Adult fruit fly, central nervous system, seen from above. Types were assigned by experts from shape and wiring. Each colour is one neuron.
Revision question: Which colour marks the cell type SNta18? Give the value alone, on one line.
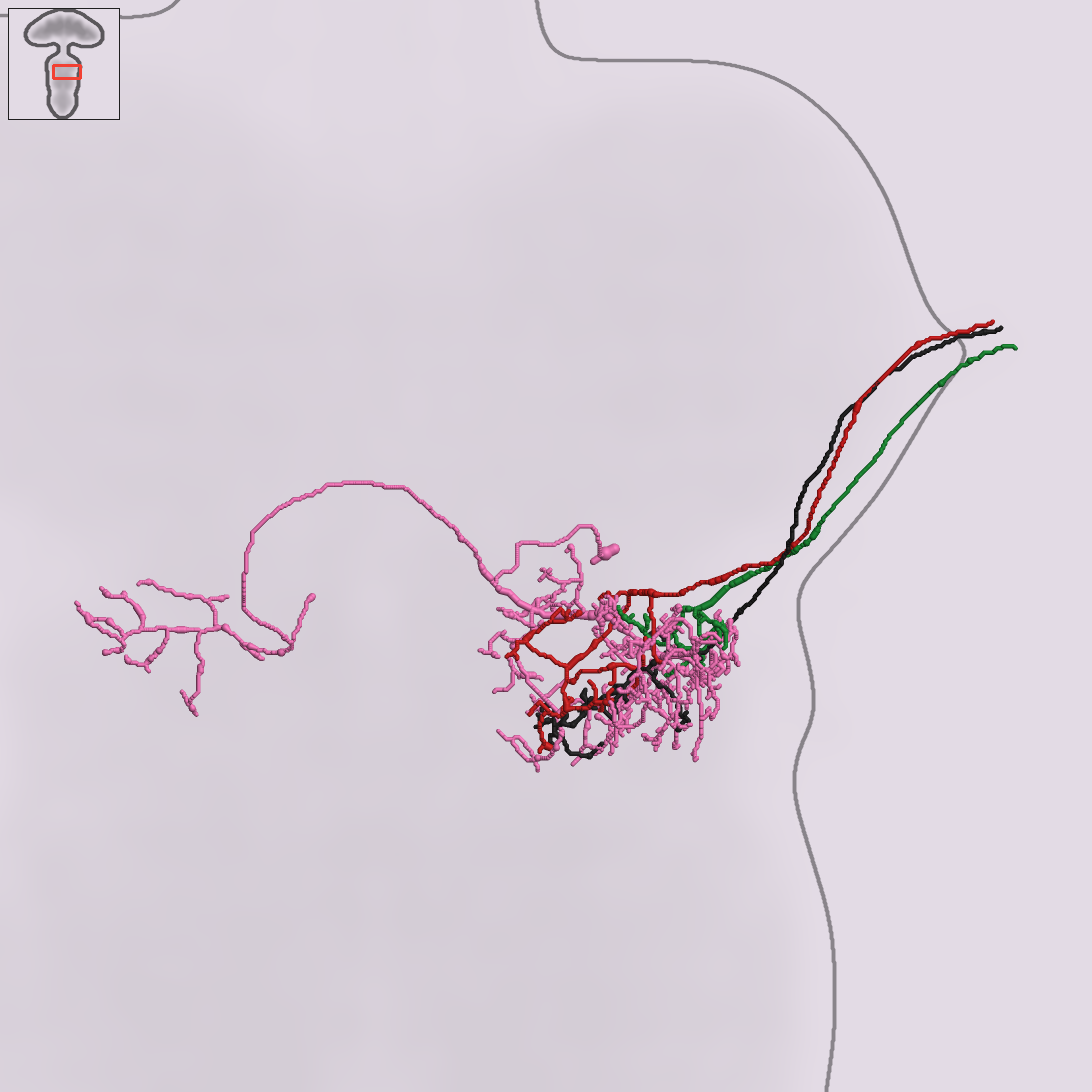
black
